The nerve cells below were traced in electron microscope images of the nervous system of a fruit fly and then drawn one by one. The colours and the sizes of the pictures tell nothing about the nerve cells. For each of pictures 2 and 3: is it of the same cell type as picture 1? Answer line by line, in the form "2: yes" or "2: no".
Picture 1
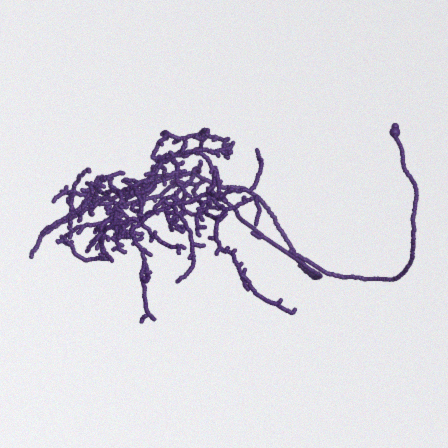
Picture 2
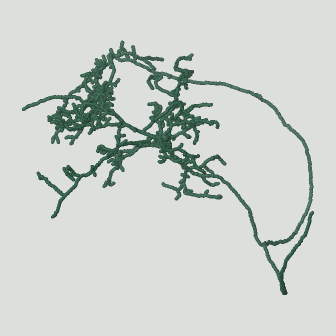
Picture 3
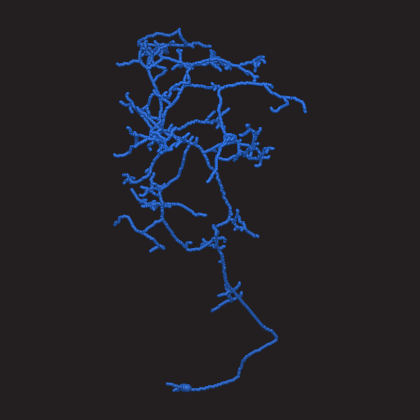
2: yes
3: no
